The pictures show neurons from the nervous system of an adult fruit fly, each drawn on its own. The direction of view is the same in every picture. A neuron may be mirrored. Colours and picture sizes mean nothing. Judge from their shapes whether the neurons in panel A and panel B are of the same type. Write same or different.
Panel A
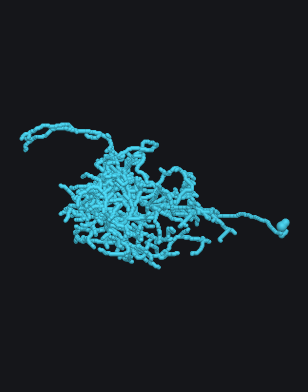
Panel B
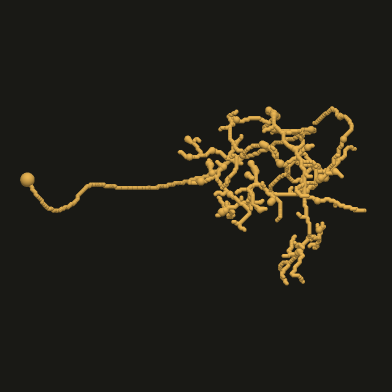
different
